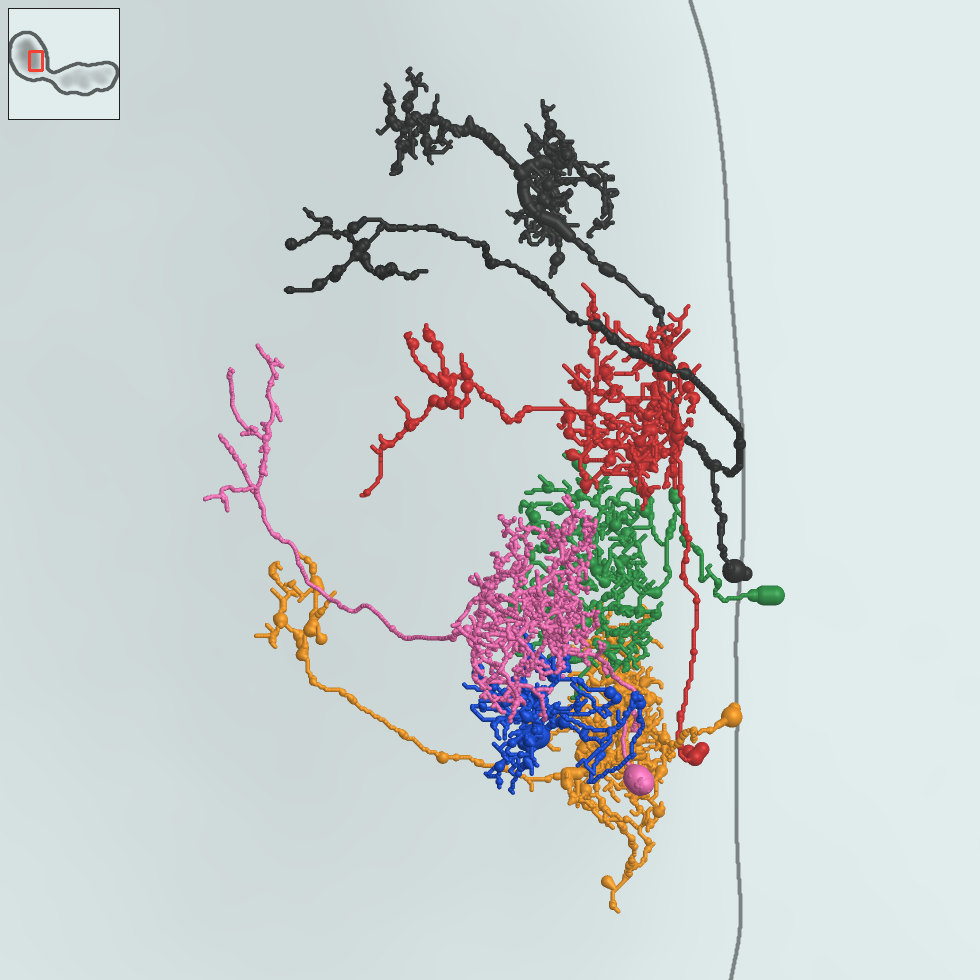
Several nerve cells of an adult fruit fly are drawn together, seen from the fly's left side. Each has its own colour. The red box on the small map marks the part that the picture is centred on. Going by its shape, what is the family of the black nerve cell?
LLPC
